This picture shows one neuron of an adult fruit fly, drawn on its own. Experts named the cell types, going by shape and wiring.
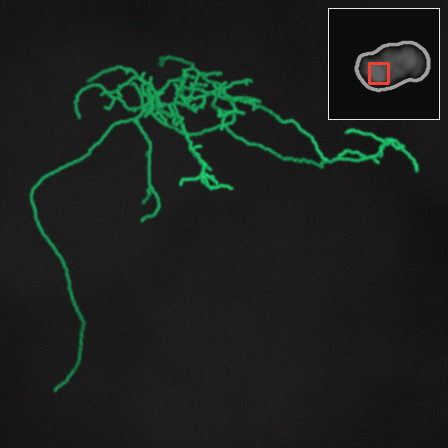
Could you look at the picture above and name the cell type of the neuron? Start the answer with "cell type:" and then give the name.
cell type: IN06A054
